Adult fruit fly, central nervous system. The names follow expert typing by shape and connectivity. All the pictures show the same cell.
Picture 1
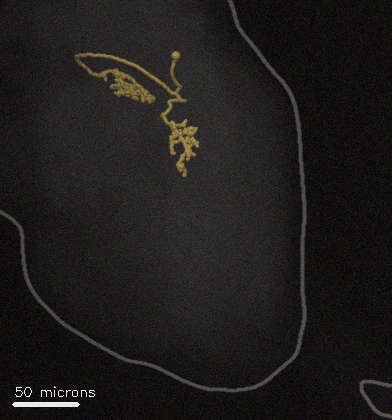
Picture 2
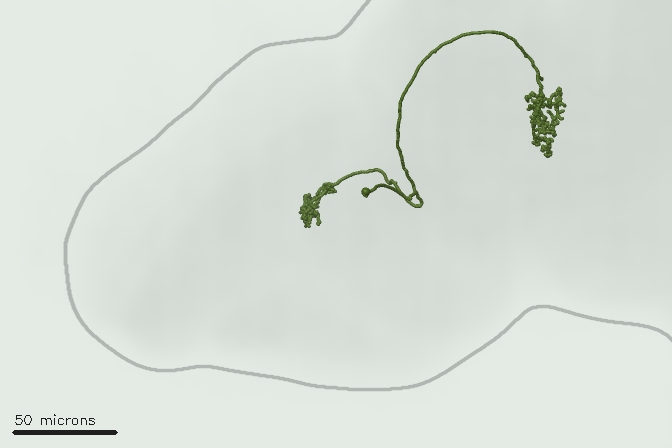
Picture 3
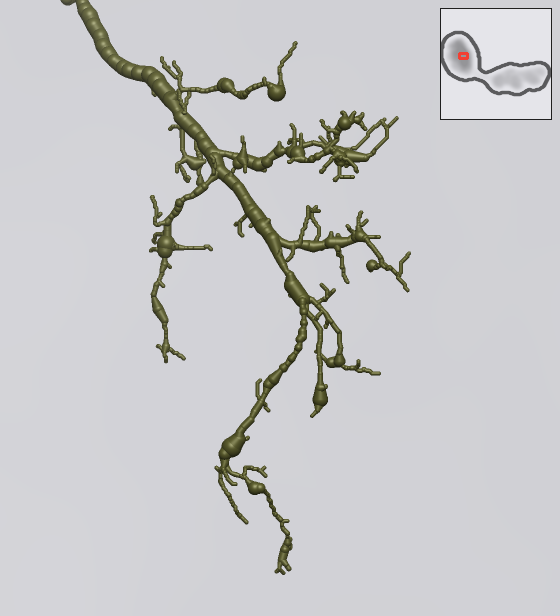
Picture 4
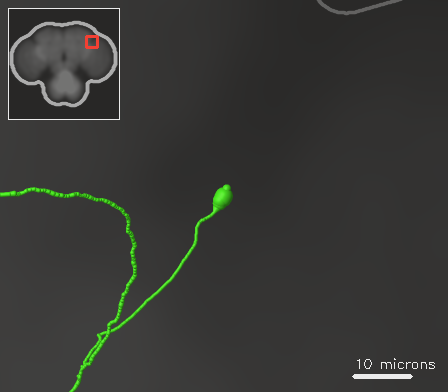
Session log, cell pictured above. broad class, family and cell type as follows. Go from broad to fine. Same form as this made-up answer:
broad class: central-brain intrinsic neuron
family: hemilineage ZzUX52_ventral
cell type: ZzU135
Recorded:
broad class: visual projection neuron
family: hemilineage VPNd3
cell type: LC9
